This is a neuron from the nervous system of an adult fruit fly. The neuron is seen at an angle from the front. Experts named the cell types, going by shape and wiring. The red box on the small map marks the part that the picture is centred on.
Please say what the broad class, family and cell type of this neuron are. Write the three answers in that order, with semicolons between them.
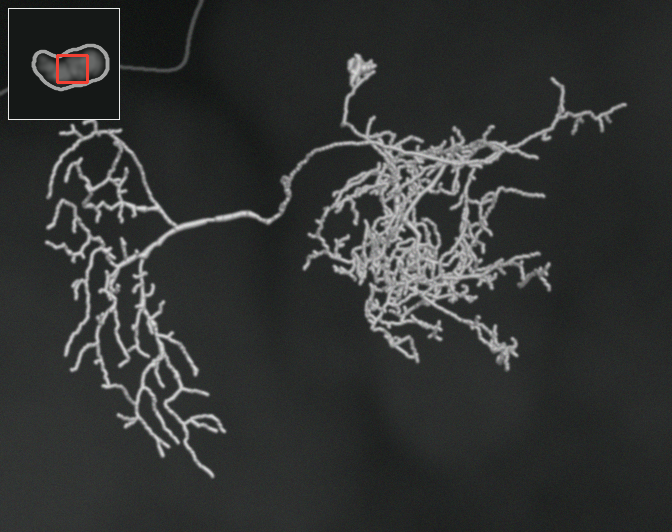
visual centrifugal neuron; hemilineage VLPp&l1_posterior; LPT53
